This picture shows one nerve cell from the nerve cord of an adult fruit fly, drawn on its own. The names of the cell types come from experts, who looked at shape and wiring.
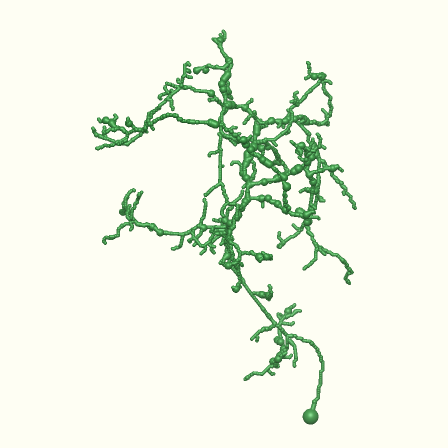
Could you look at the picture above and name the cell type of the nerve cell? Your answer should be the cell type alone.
IN20A.22A038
